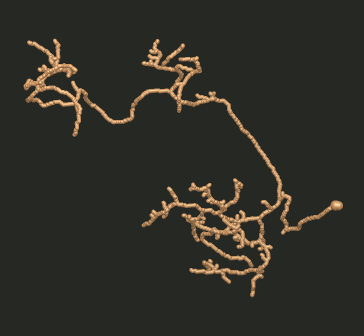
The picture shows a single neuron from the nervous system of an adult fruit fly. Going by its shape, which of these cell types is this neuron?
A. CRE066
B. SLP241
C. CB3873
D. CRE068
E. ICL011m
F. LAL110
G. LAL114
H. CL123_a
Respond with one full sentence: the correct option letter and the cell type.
Option D, the cell type CRE068, describes the neuron.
